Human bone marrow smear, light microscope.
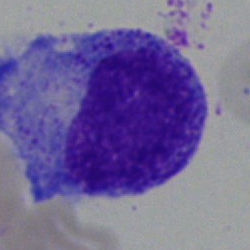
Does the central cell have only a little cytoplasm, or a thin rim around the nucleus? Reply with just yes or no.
No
